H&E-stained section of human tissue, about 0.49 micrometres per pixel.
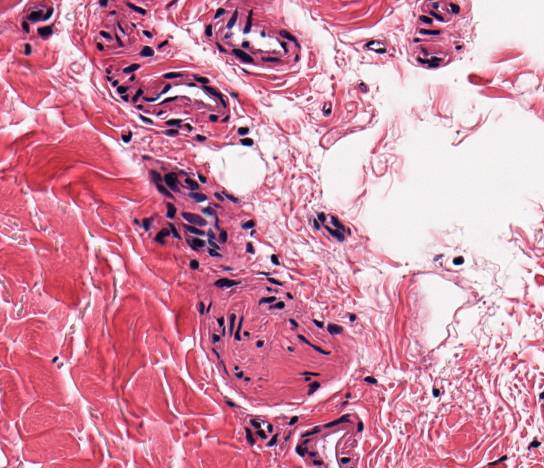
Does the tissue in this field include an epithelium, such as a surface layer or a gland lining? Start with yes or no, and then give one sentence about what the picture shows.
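No. No epithelium is present anywhere in the field.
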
